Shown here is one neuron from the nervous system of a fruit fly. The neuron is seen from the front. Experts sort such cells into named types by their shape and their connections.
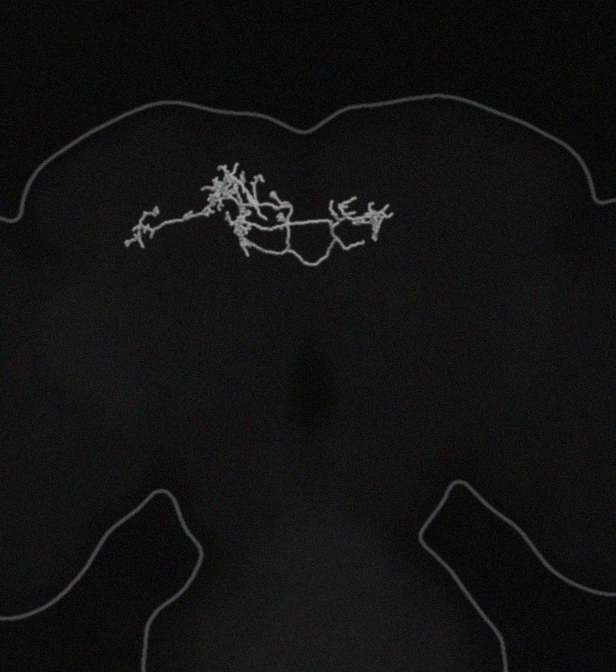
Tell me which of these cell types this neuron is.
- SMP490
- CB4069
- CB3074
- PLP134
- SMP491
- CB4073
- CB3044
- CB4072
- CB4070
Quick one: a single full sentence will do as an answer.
A cell of type SMP491 is what this neuron is.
